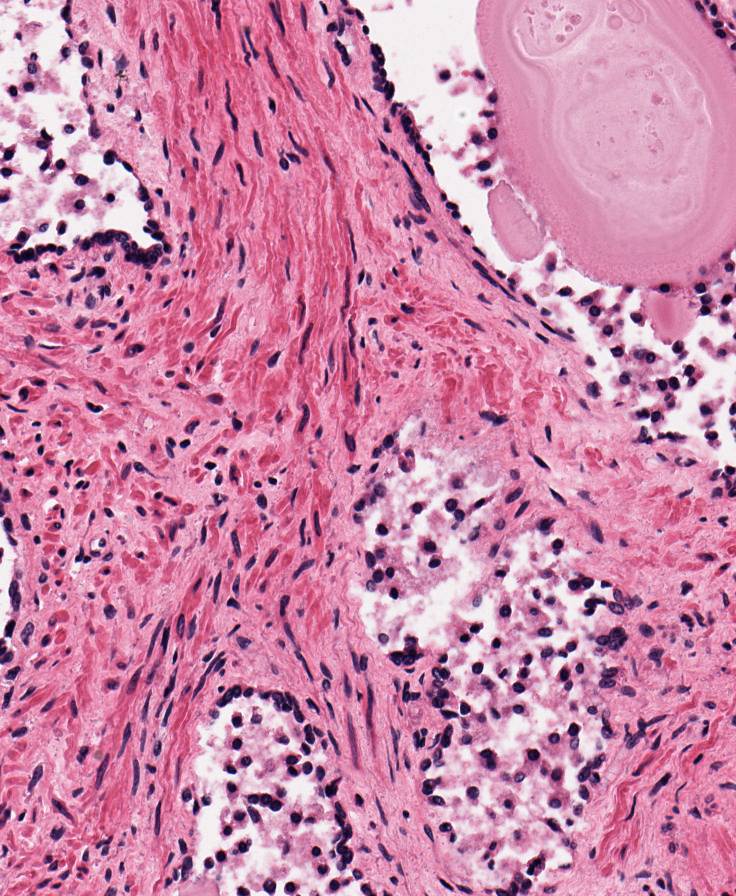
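Prostate: the stroma is made of smooth muscle cells with pink cytoplasm and elongated, cigar-shaped nuclei, running mainly top to bottom through the centre. Up in the top right corner, a large, oval, laminated, glassy pink concretion fills a lumen. Inside the lumina, cells look loosened and fragmented, outlines poorly preserved. No fat cells are seen anywhere.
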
